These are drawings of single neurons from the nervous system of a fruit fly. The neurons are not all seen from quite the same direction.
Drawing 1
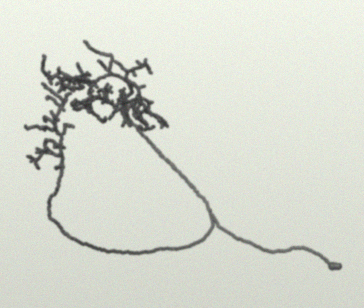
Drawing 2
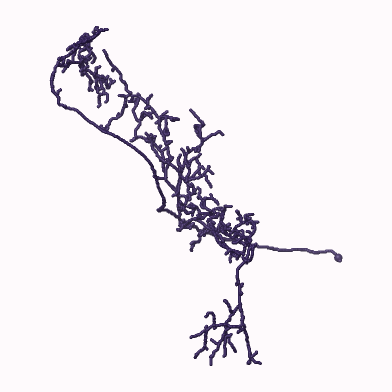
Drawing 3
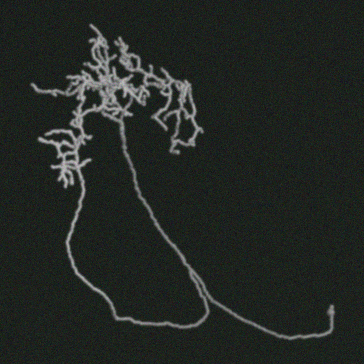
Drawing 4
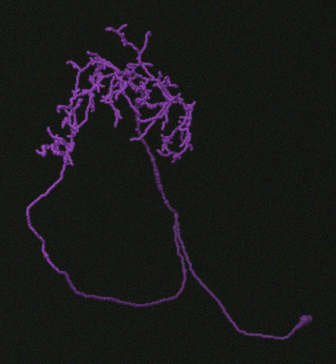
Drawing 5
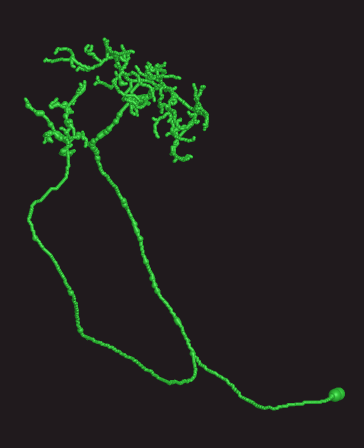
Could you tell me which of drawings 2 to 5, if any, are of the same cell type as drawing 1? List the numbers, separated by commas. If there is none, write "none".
3, 4, 5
